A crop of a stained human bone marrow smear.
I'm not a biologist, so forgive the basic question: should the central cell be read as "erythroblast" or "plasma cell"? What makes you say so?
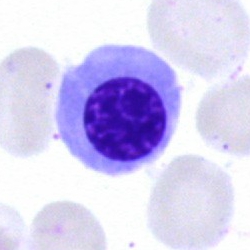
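The cell is an erythroblast. Its outline is roughly round and smooth. The chromatin is coarsely clumped into dark purple blocks separated by paler patches. No nucleolus can be seen in the nucleus, and the cytoplasm contains no vacuoles.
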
